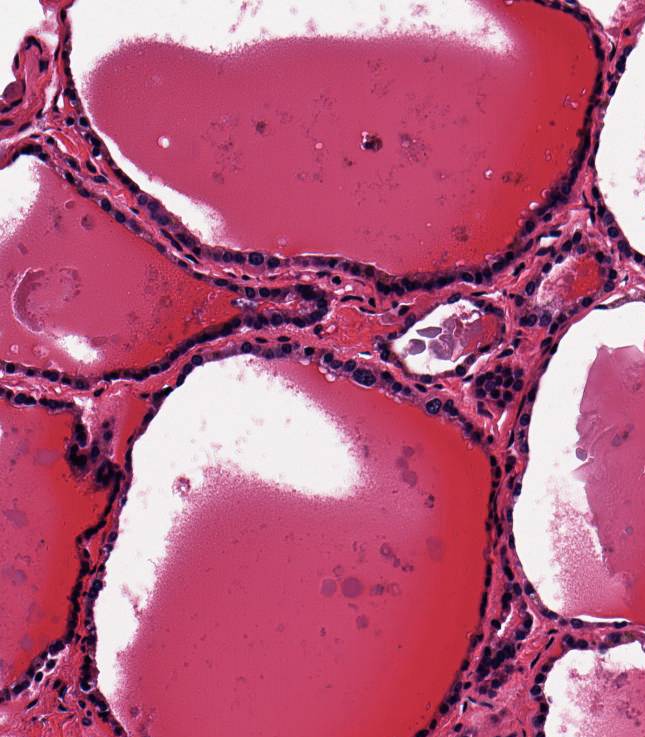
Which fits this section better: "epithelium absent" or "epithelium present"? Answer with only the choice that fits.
Epithelium present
